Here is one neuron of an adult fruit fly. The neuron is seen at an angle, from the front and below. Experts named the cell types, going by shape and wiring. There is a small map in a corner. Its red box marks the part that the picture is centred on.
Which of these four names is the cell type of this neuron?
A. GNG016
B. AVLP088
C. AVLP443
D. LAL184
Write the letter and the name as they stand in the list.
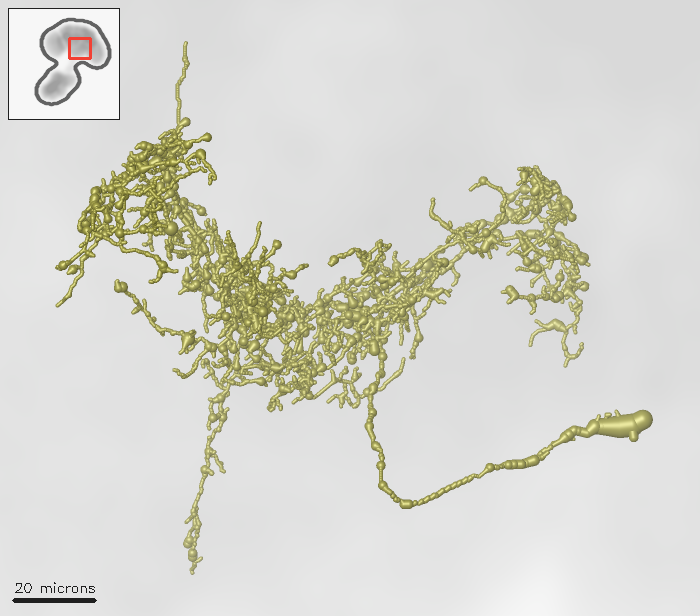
A. GNG016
